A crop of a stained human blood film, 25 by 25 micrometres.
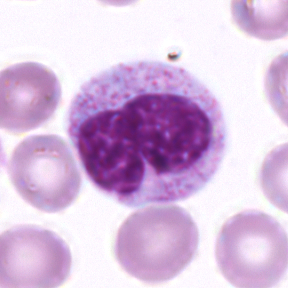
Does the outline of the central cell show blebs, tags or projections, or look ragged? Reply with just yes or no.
No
